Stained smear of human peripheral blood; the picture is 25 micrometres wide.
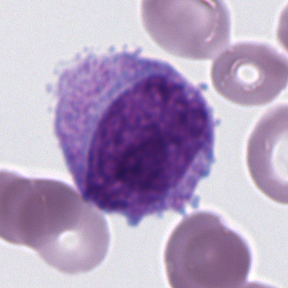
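Atypical promyelocyte, the nucleated cell at the centre of a stained human peripheral blood smear. The chromatin stains dark purple and has a mottled texture. The visible cytoplasm is pale lilac-blue, with fine purple granules scattered through it. At the upper left, small granular dots protrude beyond the cell border.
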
